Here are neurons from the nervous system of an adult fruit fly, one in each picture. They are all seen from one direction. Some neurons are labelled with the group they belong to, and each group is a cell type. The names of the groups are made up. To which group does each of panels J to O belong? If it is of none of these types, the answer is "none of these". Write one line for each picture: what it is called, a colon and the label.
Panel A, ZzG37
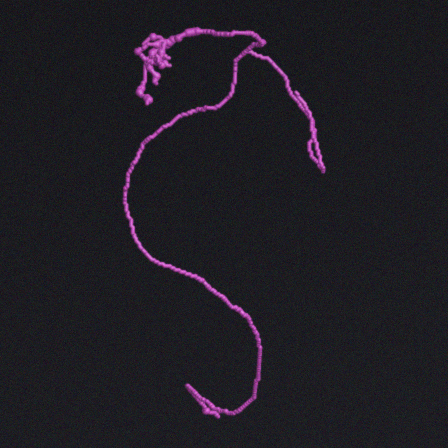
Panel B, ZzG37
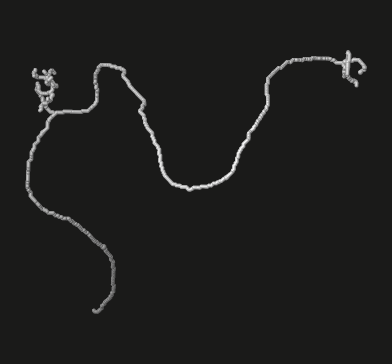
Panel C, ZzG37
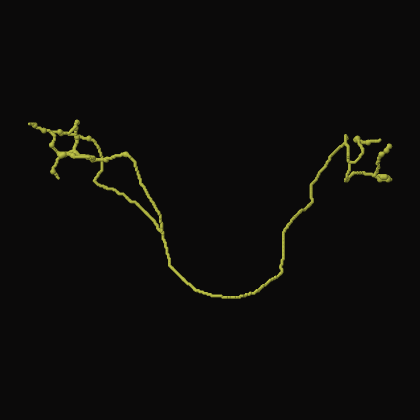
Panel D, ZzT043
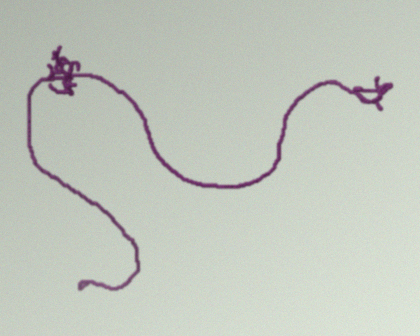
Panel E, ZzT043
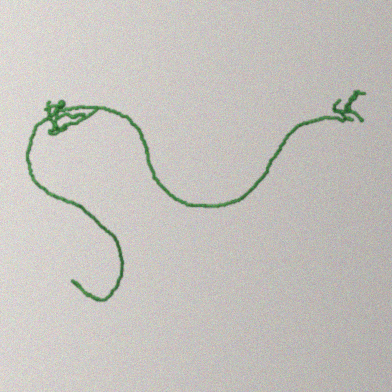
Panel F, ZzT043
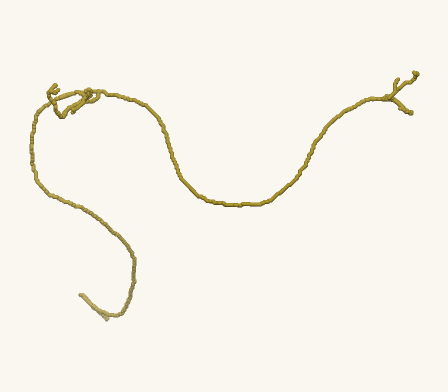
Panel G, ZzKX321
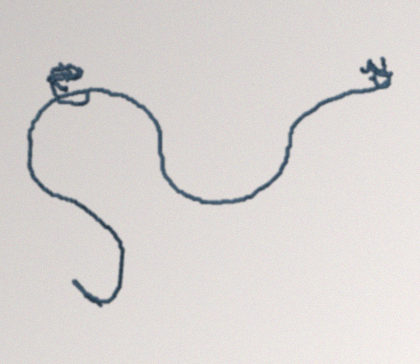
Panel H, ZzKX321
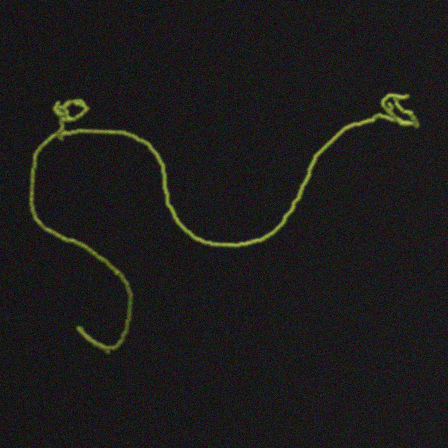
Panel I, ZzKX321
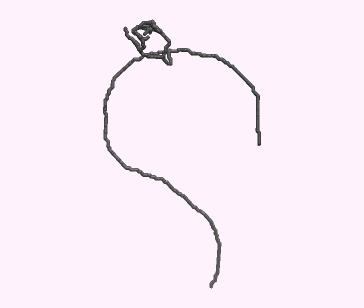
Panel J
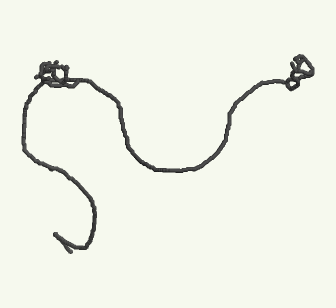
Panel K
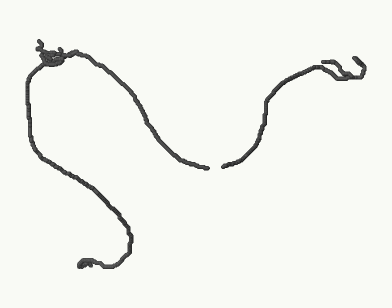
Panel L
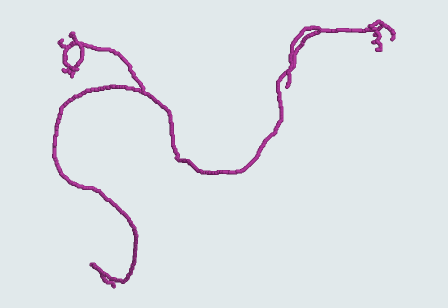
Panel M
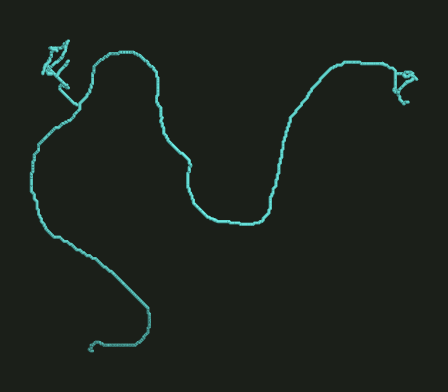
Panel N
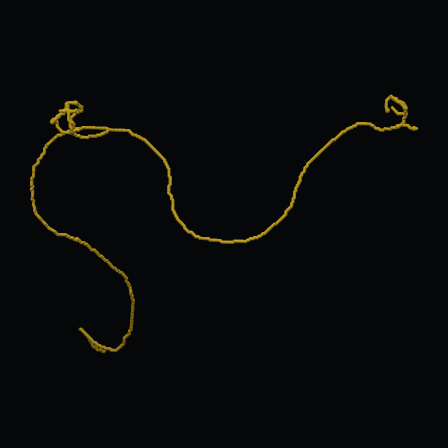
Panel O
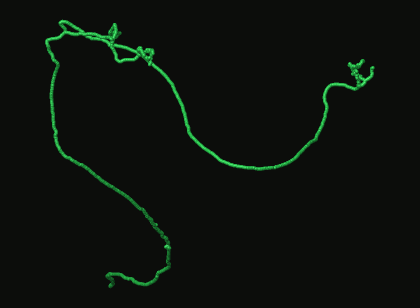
J: ZzKX321
K: none of these
L: ZzG37
M: ZzG37
N: ZzKX321
O: none of these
